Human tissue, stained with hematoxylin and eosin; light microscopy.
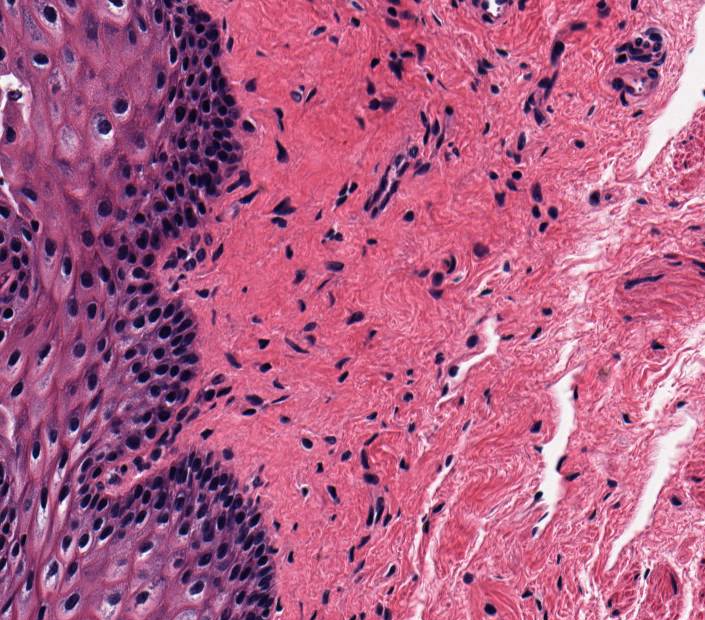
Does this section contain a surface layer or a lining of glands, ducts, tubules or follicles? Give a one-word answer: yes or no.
Yes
